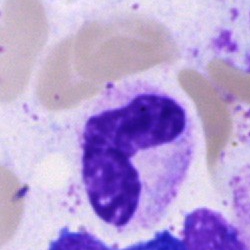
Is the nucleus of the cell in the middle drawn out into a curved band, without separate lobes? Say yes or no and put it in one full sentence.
Yes, the cell has a band-shaped, curved nucleus without separate lobes.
